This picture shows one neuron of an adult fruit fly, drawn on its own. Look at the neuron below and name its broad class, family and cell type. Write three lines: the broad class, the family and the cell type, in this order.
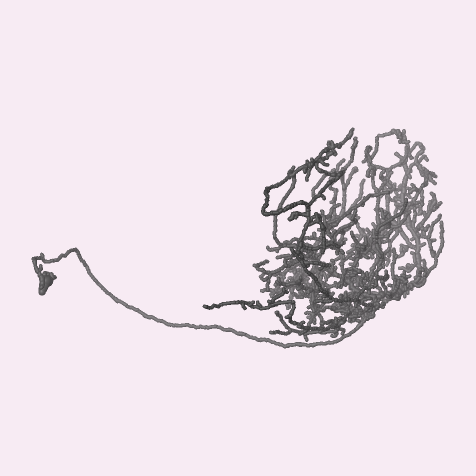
nerve-cord intrinsic neuron
hemilineage 01A
IN01A016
